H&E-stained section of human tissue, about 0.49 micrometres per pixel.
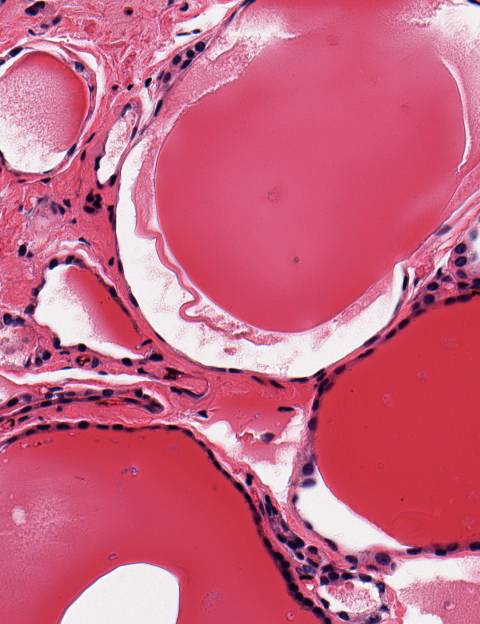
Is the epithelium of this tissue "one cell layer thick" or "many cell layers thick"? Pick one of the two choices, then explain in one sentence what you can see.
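One cell layer thick. Each follicle is lined by a single layer of flattened epithelial cells.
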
